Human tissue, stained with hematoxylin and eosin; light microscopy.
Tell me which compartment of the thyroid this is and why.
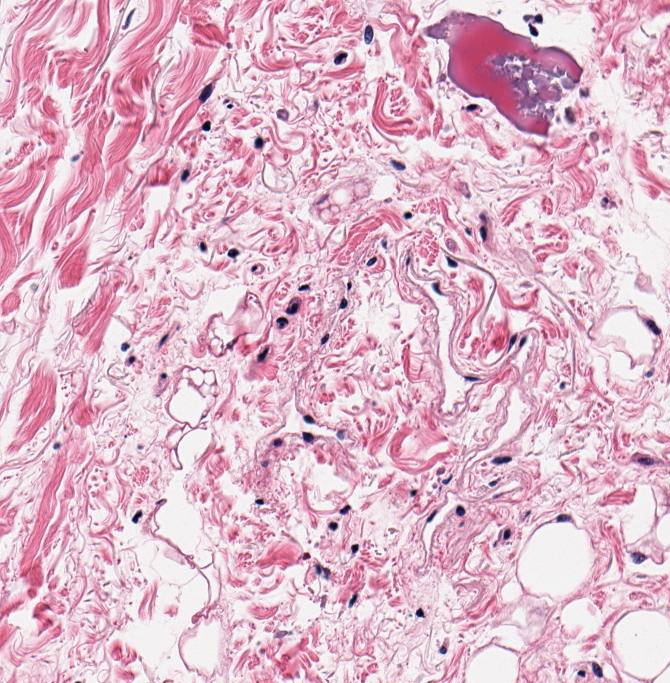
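Shown here is loose connective tissue. Loosely arranged, wavy pink collagen fibres with open spaces between them occupy most of the field.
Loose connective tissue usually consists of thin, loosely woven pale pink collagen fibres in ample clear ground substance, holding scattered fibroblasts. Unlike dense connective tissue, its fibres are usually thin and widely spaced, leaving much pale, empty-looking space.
Small, dark, oval to spindle-shaped nuclei are sparsely scattered among the fibres. Fat cells, round empty spaces with thin walls, lie mainly at the lower right, and no epithelium is present.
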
